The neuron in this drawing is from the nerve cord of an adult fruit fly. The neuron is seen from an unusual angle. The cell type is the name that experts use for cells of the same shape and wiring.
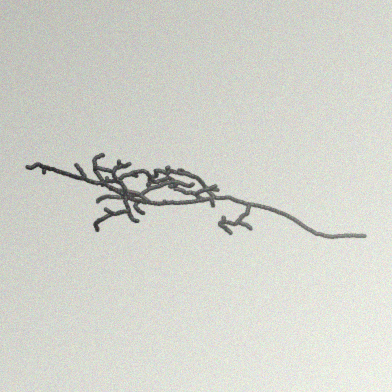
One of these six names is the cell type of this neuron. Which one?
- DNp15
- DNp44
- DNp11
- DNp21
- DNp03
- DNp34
DNp03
